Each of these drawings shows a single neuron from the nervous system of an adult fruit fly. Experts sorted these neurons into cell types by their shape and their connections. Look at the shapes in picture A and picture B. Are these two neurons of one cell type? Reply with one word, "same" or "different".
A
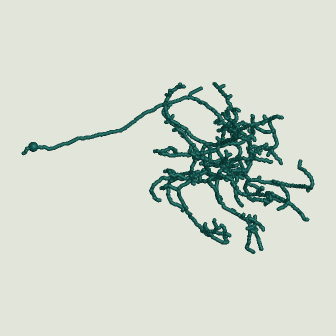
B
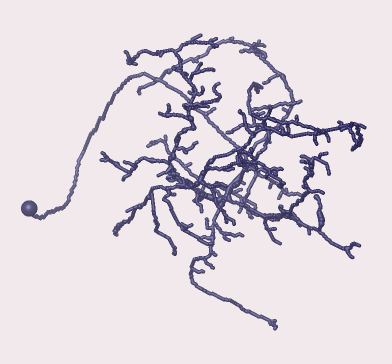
same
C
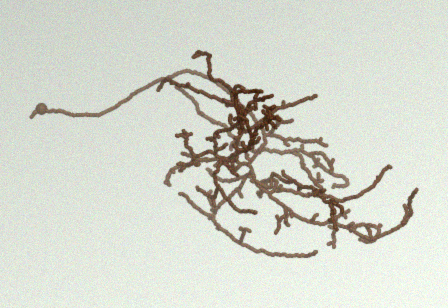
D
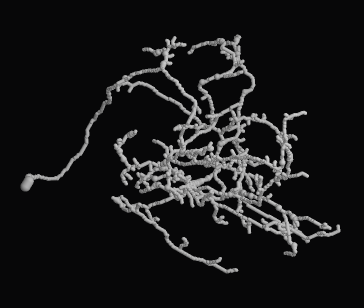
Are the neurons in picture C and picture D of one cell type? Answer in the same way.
same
